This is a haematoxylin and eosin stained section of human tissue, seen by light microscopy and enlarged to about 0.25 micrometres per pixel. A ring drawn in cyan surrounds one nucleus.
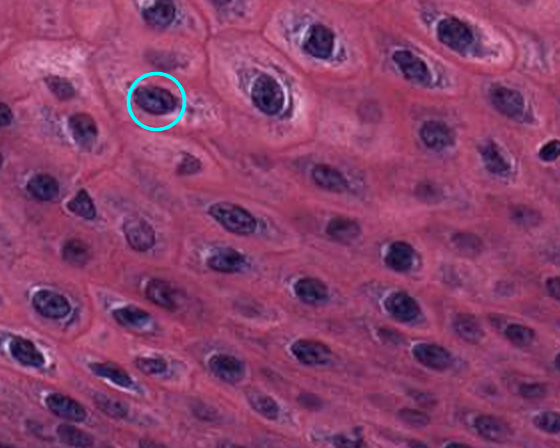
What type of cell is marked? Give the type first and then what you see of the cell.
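The marked cell is a squamous epithelial cell. The nucleus is oval with a smooth, sharp edge and sits in the middle of the cell. A narrow pale, clear rim surrounds the nucleus.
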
